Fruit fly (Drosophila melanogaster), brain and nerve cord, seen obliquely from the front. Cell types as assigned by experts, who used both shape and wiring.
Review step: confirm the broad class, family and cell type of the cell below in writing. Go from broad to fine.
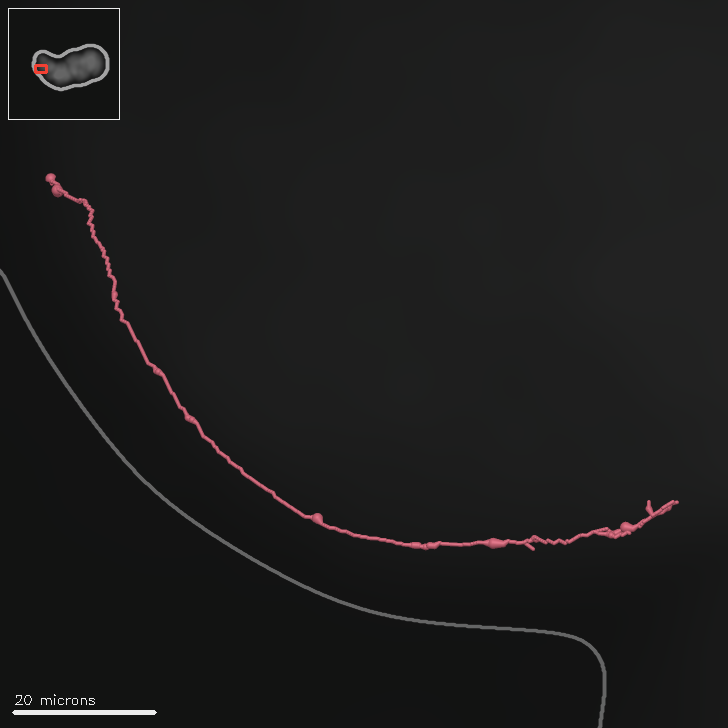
sensory neuron entering the nerve cord; class mechanosensory tactile; SNta31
